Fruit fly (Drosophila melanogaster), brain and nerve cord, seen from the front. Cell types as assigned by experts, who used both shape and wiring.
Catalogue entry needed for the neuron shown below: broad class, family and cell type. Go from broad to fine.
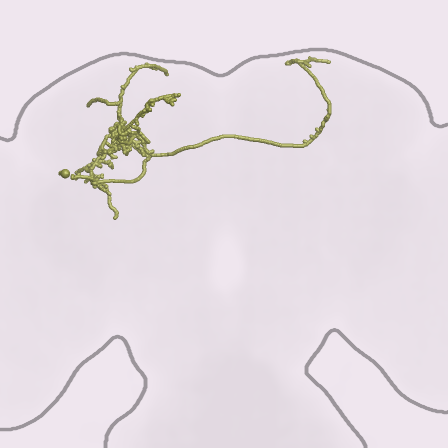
central-brain intrinsic neuron; hemilineage VLPl&d1_dorsal; CB1165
